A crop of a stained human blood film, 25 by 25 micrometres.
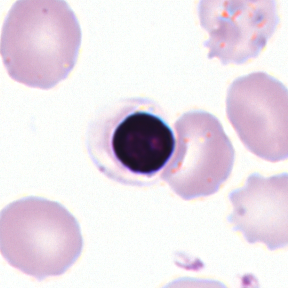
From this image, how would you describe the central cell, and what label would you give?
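Towards the right side of the cell sits an off-centre nucleus whose chromatin is very dark and dense, nearly black throughout. No nucleolus can be seen, and the cytoplasm shows no granules. The name of this cell is normoblast.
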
